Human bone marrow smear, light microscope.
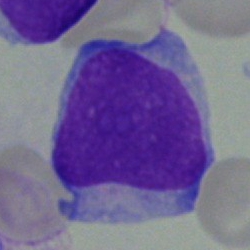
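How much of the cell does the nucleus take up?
Most of it.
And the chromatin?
Fine and evenly spread, with small pale specks.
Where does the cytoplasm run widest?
Below the nucleus. It's pale blue, darkening to a deeper blue at the cell edge.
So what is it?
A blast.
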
